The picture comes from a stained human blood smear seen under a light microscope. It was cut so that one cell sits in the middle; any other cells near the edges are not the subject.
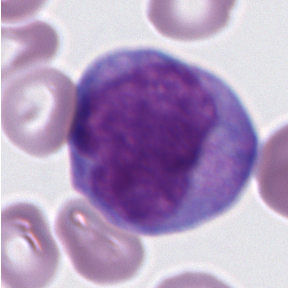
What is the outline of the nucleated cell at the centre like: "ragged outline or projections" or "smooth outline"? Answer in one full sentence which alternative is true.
This cell has a smooth edge with no projections, blebs or tags.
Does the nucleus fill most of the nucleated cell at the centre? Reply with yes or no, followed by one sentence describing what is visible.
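Yes. The nucleus fills most of the cell.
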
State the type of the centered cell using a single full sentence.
In the center of this field lies an atypical promyelocyte.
